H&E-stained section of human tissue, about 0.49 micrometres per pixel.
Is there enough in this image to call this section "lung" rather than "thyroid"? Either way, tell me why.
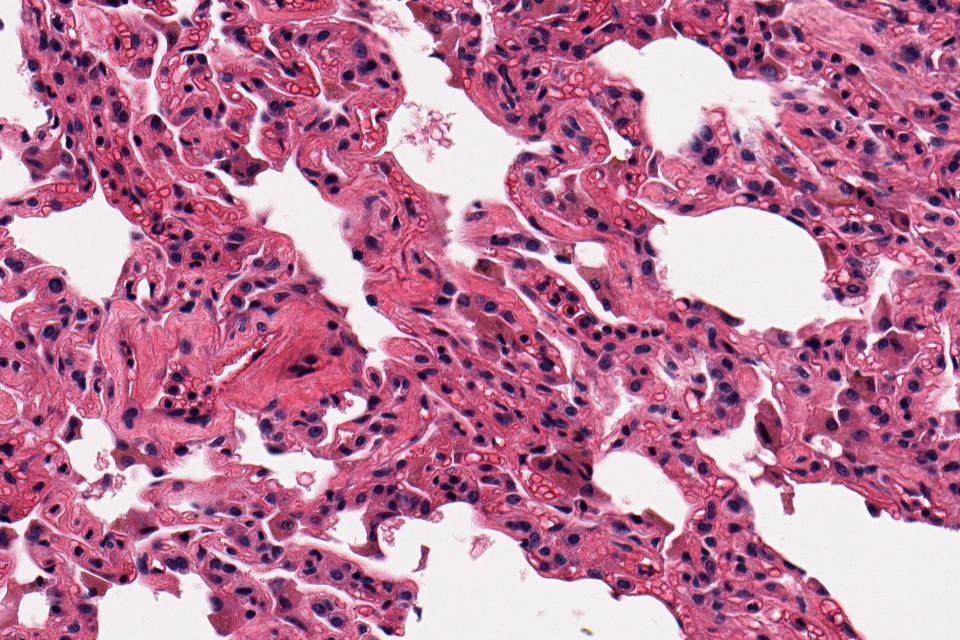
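Lung, I'd say.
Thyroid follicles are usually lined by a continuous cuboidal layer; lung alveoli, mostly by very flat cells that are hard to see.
These spaces are bordered by flattened cells, not tall columnar epithelium, and that decides it. Otherwise, the partitions are crowded with capillaries full of red blood cells, with golden-brown granular deposits scattered lower middle and right.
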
